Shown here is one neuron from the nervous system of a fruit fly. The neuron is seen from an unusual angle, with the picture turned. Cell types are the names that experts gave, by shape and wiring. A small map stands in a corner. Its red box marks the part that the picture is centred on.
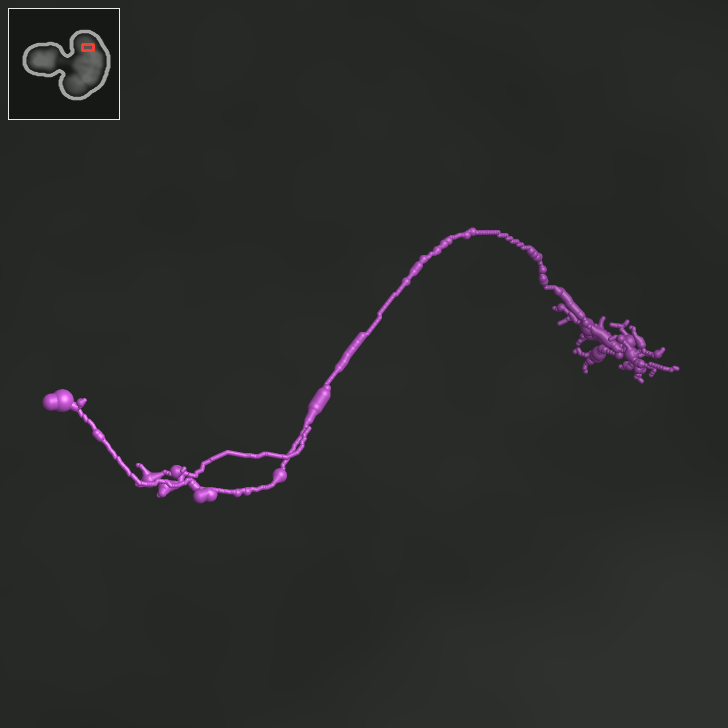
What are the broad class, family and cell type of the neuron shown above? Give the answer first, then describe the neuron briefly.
It is an optic-lobe intrinsic neuron. The family is T. The cell type is T4c. The cell body can be seen on the left of the picture. As drawn here it is wider than it is tall.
